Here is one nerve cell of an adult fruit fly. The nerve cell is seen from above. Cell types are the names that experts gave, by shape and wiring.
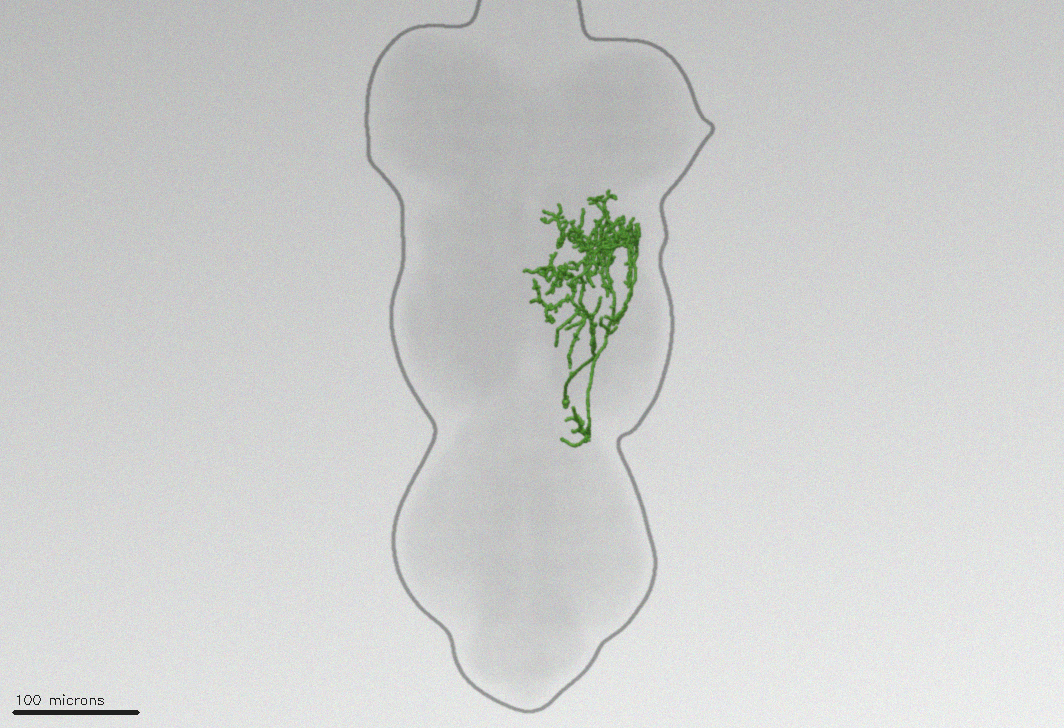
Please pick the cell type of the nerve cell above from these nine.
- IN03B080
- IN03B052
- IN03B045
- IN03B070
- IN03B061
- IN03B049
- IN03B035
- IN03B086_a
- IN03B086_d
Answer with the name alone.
IN03B049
